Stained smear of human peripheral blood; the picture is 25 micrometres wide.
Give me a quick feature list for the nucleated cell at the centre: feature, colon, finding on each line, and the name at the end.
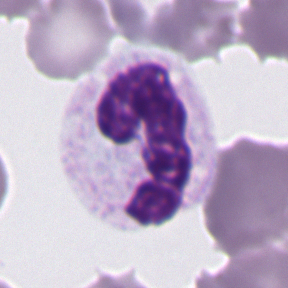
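Nucleus: a curved band, bent round into a hook
Chromatin: dark purple, and coarsely clumped
Cytoplasm: plenty of it, pale lilac, surrounding the nucleus
Granules: fine ones, pink-violet, scattered all through the cytoplasm
Name: segmented neutrophil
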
